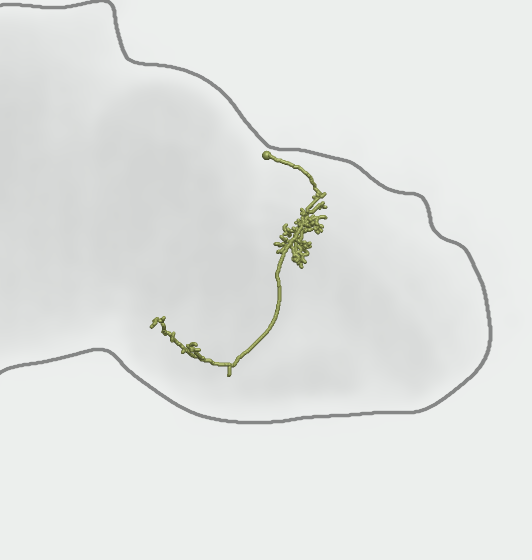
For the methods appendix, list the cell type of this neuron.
Tm37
